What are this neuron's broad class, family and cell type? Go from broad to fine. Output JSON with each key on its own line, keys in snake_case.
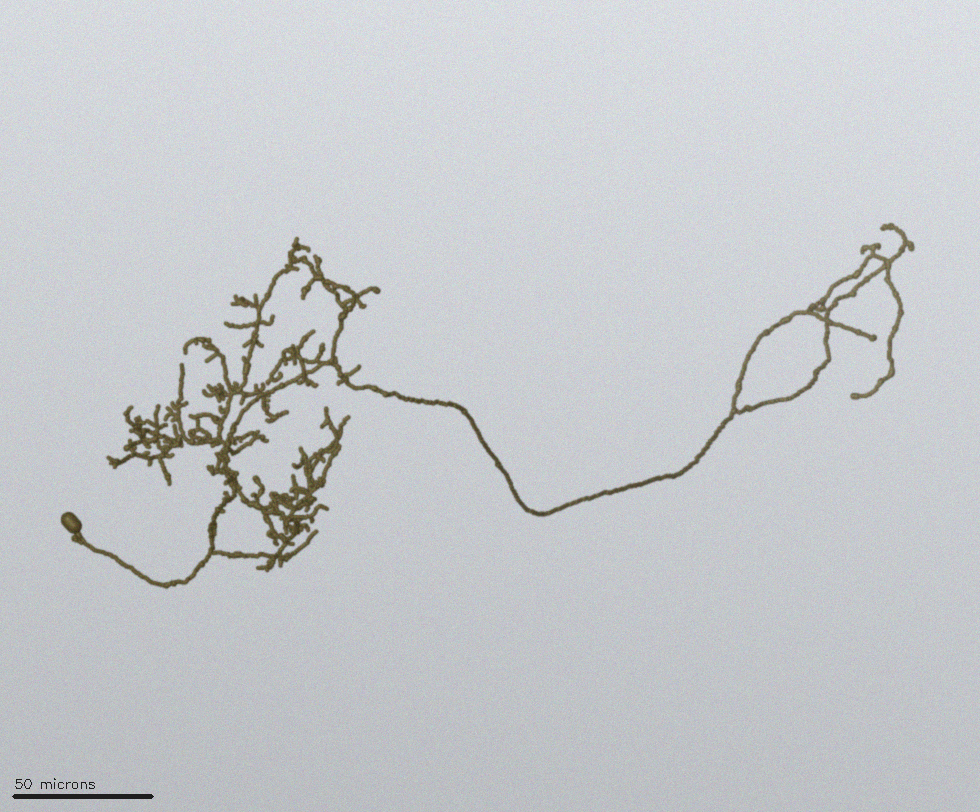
{
 "broad_class": "descending neuron",
 "family": "hemilineage MX12",
 "cell_type": "DNg12_c"
}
